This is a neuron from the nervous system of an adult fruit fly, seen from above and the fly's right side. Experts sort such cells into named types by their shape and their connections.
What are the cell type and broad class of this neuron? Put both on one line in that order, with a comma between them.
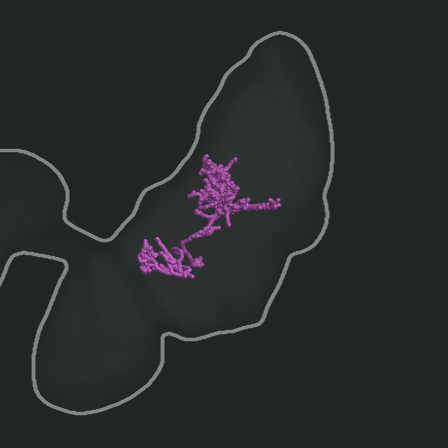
CB0121, central-brain intrinsic neuron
